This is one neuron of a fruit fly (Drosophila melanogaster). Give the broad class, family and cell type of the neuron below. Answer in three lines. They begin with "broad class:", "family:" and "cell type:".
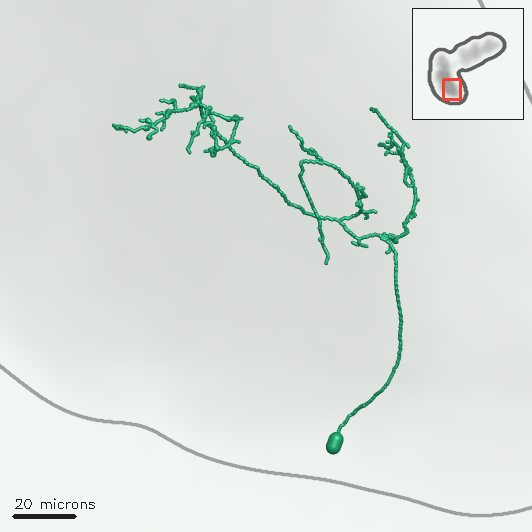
broad class: central-brain intrinsic neuron
family: hemilineage SLPpl1
cell type: SMP228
